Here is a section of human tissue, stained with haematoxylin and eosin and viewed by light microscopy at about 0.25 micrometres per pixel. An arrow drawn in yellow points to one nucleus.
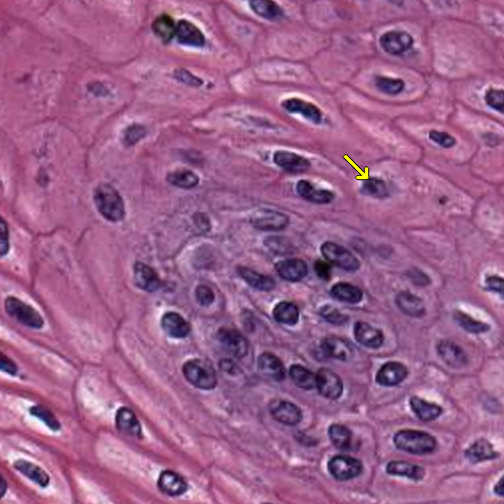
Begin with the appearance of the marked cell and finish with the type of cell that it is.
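A narrow pale clear rim separates the nucleus from the surrounding cytoplasm. The cell sits in a band of flattened cells that curves around the edge of a crowded cluster of rounder nuclei lying below and to the left of it. This is a squamous epithelial cell.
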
